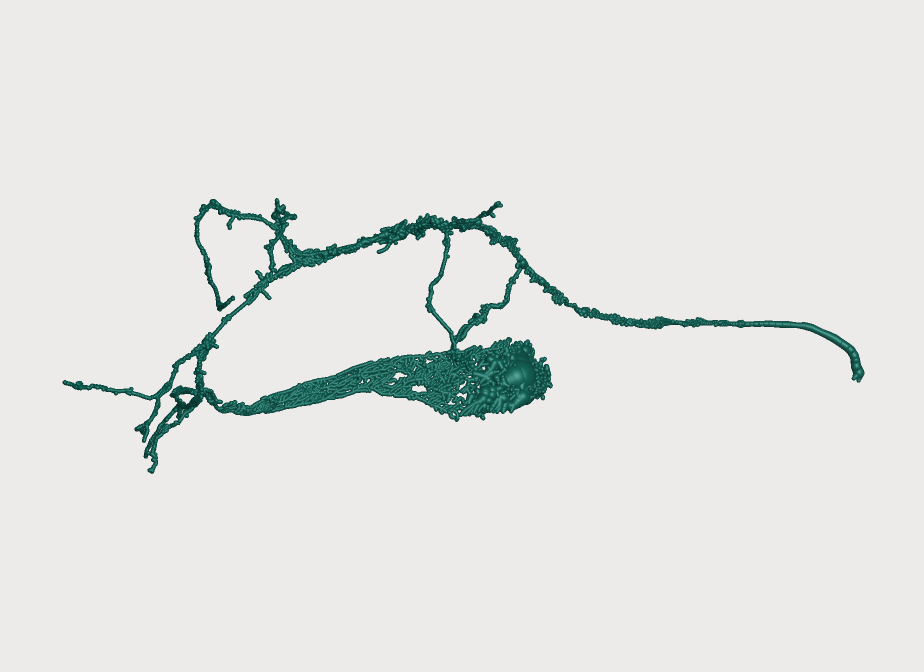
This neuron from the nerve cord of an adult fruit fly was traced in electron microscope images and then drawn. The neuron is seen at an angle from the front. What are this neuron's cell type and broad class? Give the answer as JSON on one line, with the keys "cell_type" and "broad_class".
{"cell_type": "Acc. tr flexor MN", "broad_class": "motor neuron of the nerve cord"}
